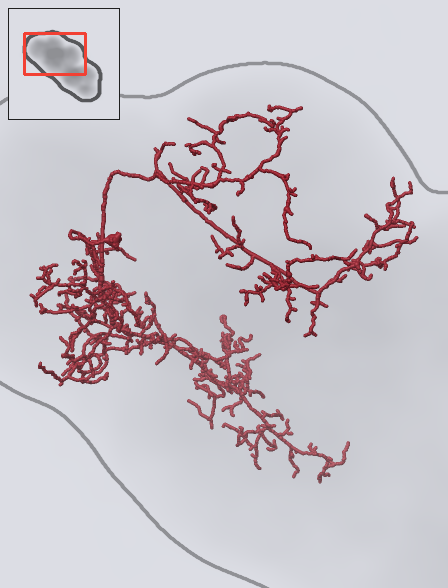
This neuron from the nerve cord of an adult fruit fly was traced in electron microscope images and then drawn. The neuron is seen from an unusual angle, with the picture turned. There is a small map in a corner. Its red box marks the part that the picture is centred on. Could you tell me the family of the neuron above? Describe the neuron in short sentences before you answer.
More than a hundred branch ends can be seen. In this view it is about as wide as it is tall. This is a nerve-cord intrinsic neuron. Its family is hemilineage 01A.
